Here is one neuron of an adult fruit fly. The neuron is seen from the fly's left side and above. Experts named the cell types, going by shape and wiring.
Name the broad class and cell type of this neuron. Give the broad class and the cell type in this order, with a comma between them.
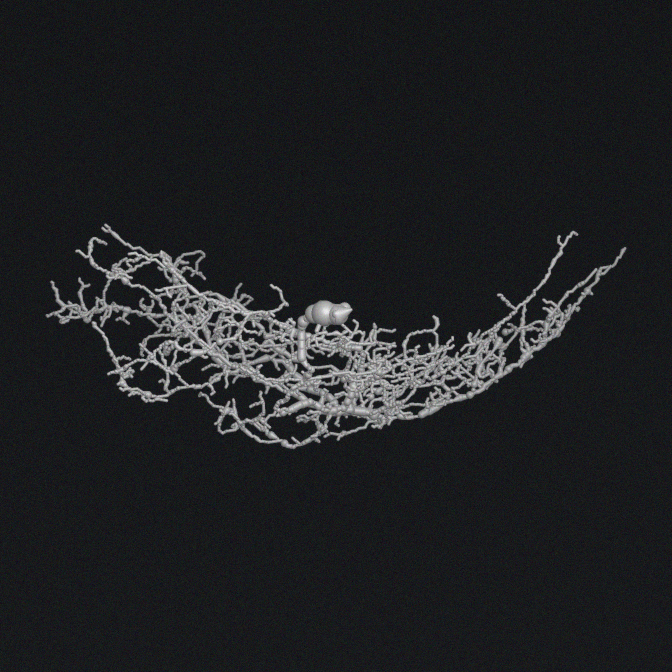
motor neuron of the brain, MN2Da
